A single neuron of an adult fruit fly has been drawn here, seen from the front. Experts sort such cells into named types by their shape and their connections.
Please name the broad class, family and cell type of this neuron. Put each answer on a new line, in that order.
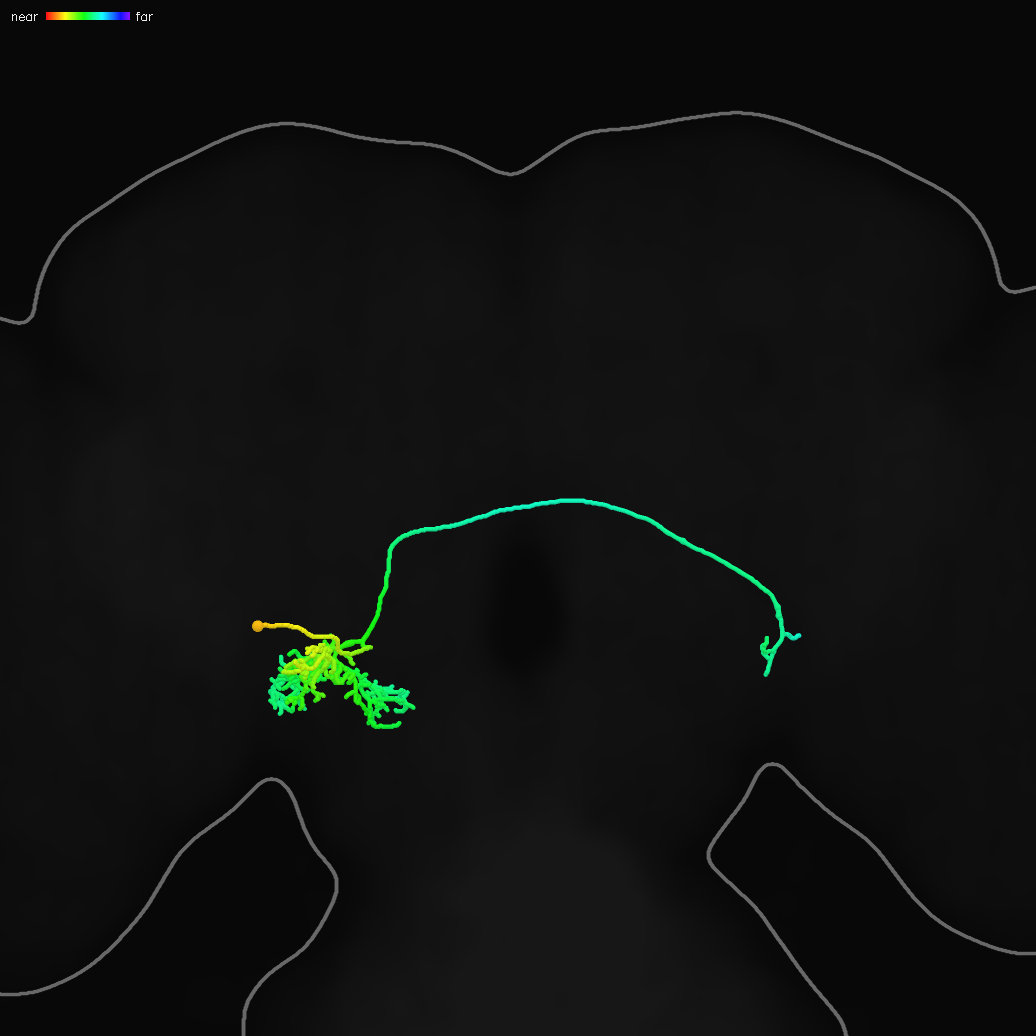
central-brain intrinsic neuron
hemilineage ALl1_ventral
CB3673a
